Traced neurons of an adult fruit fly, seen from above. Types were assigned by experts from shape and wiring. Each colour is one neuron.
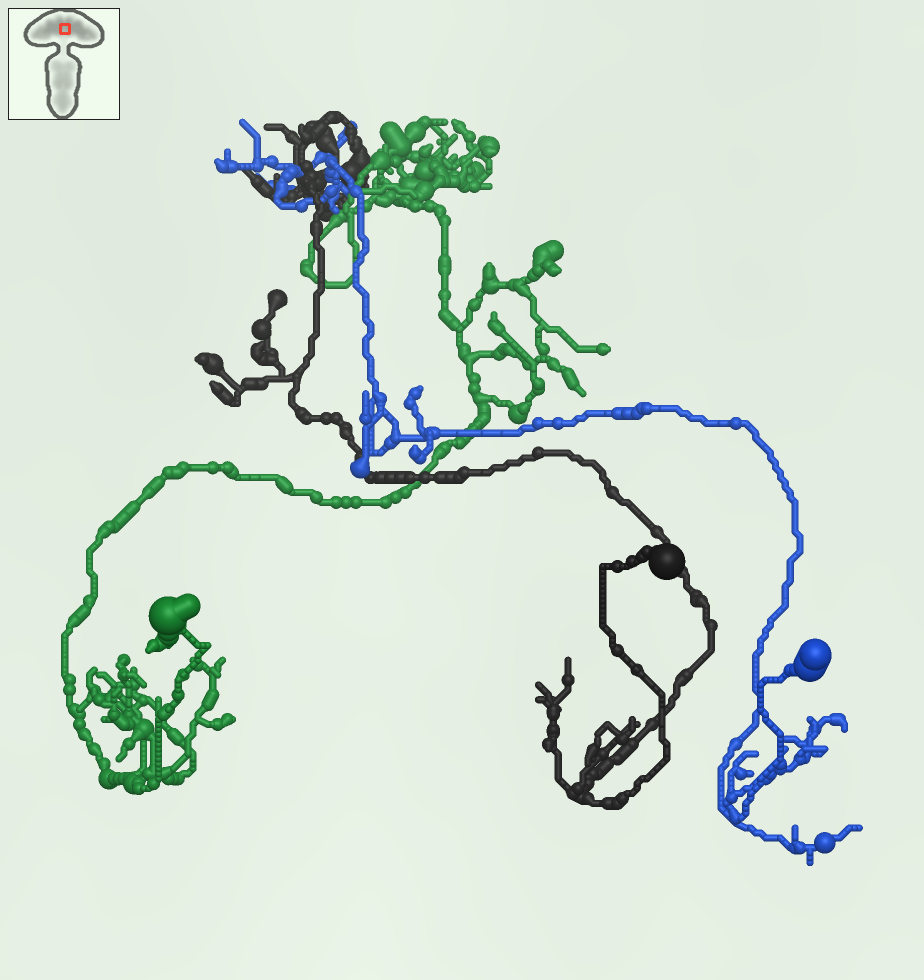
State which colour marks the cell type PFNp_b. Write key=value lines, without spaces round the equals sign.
colour=blue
